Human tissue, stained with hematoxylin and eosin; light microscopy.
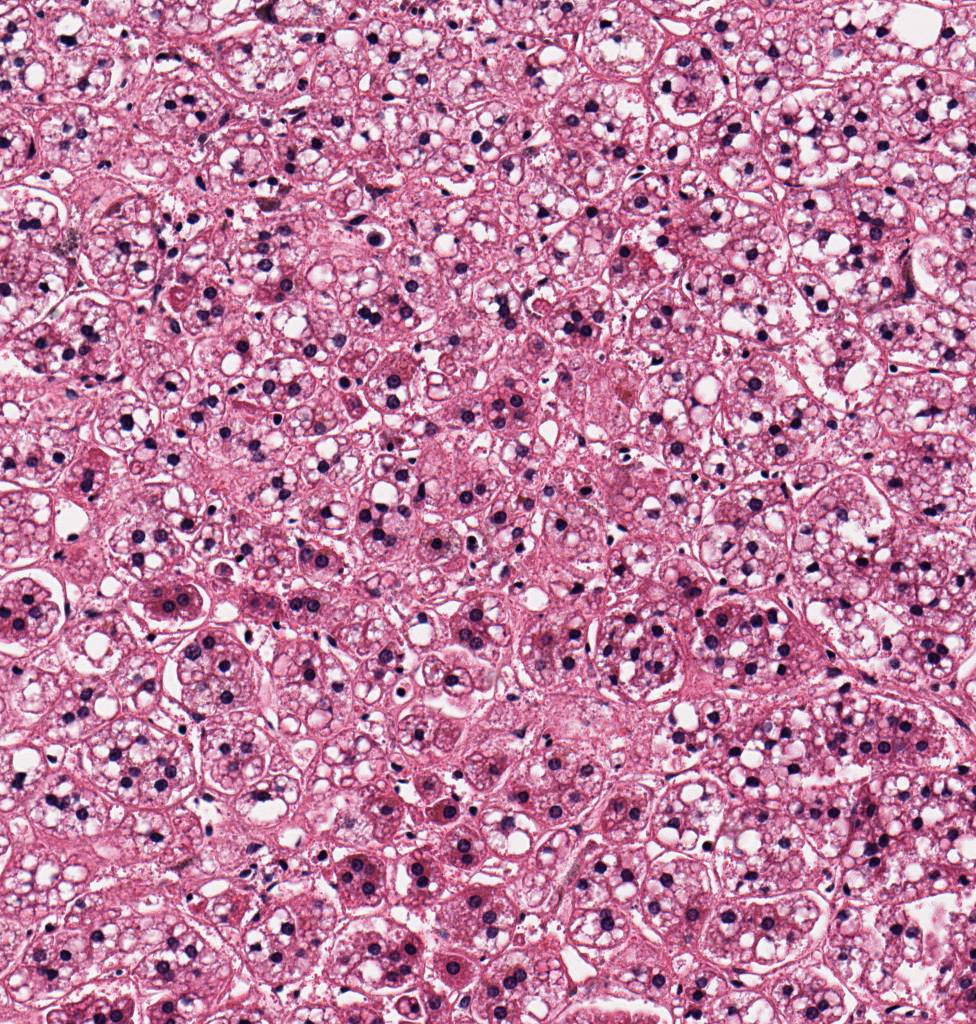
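Adrenal gland: most cells have abundant cytoplasm filled with many clear vacuoles of varying size. Scant stroma between the nests forms delicate pink septa carrying a few flattened nuclei. A few small brown granular deposits are present, for example at the upper left edge. No gland lumina or ducts occur anywhere in the field.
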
